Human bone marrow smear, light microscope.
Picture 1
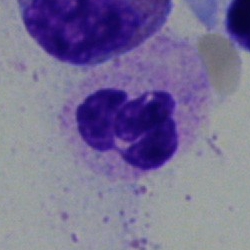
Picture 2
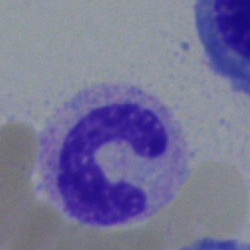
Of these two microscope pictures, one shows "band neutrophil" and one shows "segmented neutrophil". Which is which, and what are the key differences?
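Picture 1 shows a segmented neutrophil, and picture 2 shows a band neutrophil. In picture 2 the nucleus is bent into a C shape that opens towards the right.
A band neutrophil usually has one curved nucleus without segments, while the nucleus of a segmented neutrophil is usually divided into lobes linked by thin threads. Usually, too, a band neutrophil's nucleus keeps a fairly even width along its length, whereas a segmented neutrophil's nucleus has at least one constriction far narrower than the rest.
The cytoplasm is abundant in picture 1 but forms a moderate rim around the nucleus in picture 2. In both, the cytoplasm is pale pinkish-lilac with fine granules scattered through it, pinkish-violet in picture 1 and pinkish-lilac in picture 2. The chromatin is dark purple and coarsely clumped in both, with small paler spots in picture 2.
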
